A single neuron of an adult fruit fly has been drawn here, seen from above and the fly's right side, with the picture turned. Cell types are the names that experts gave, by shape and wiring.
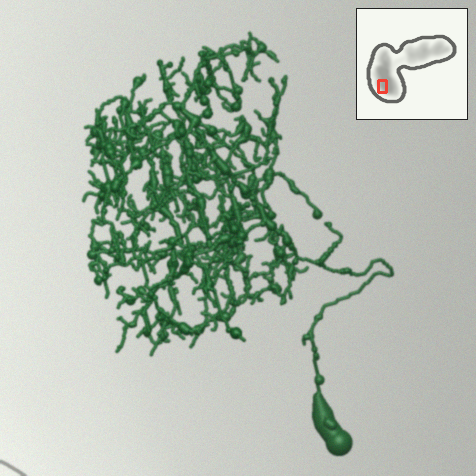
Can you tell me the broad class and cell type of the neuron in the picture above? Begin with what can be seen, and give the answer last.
It is in the brain and does not reach the nerve cord. Its cell body lies at the lower right of the picture. More than a hundred branch ends can be seen. This is a central-brain intrinsic neuron. Its cell type is AVLP401.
